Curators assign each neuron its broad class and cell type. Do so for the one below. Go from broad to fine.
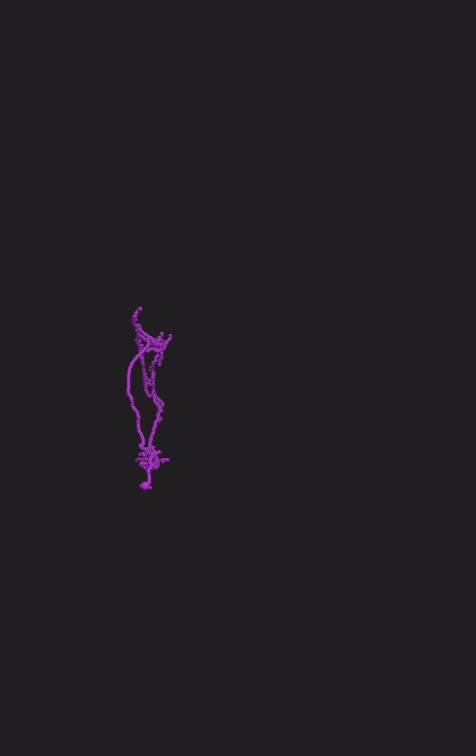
central-brain intrinsic neuron; PS292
